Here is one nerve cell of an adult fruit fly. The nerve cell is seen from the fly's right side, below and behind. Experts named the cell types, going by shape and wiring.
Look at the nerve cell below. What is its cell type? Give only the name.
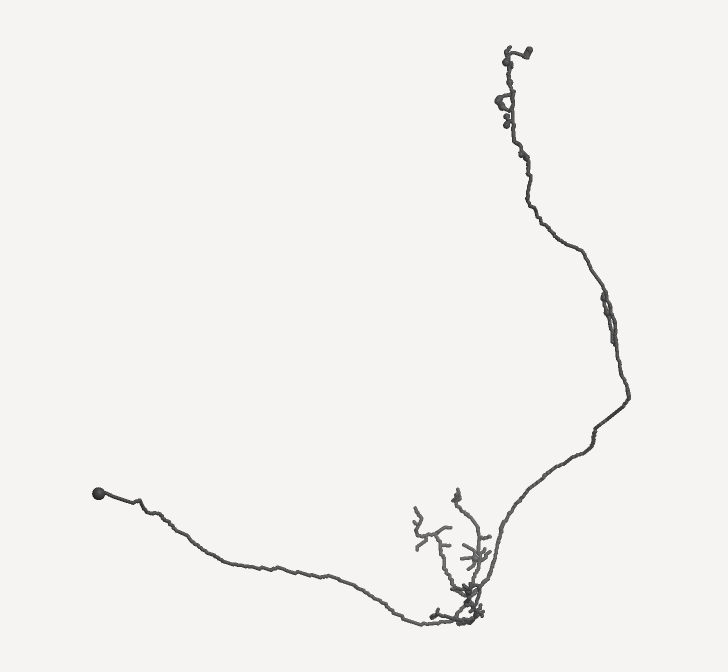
FS4A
